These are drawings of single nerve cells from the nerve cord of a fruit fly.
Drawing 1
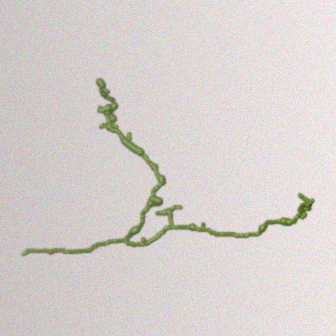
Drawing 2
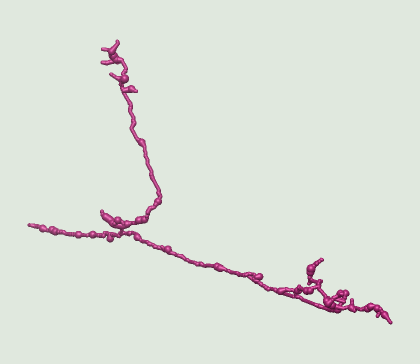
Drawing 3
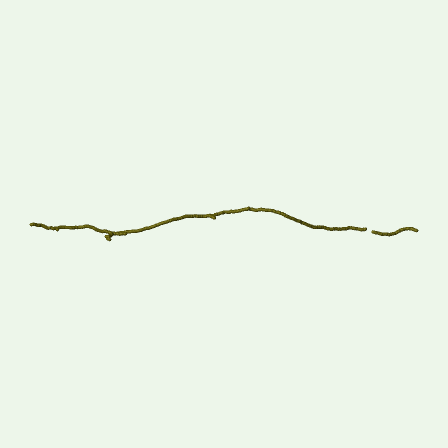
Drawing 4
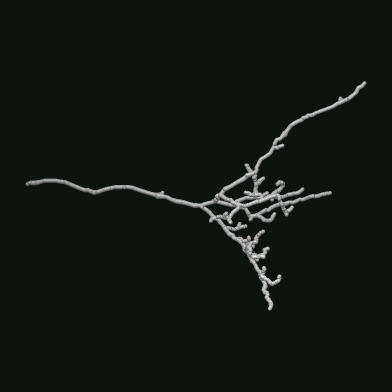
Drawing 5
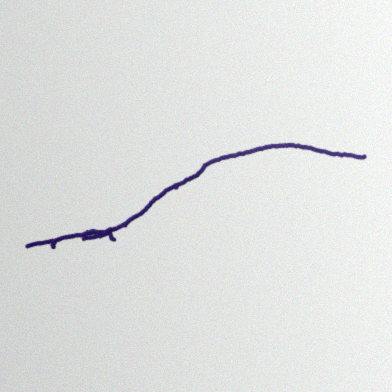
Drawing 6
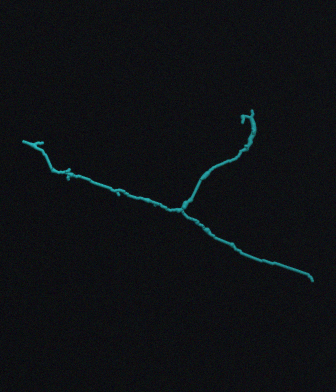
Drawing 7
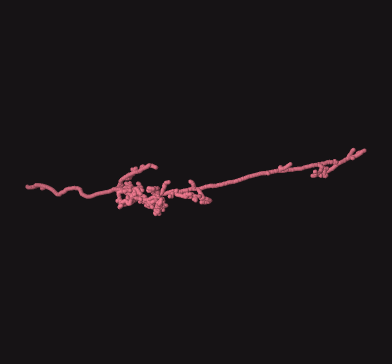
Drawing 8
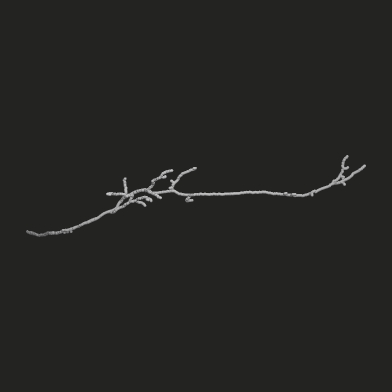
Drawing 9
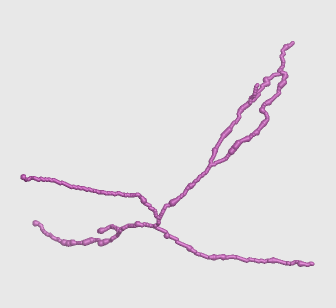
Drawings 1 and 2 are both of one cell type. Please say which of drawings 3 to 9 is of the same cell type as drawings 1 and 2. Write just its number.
6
